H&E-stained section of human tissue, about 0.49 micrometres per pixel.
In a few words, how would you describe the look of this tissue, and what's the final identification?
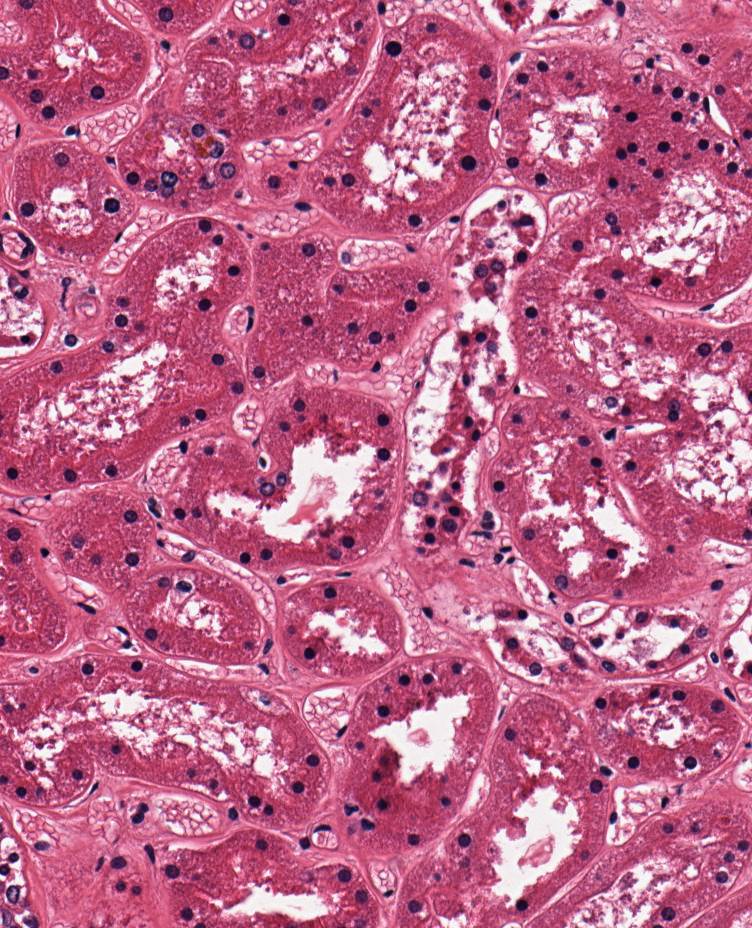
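Closely packed tubules, round and oblique, fill the field; no glomerulus in view. One layer of tall cuboidal cells, abundant granular eosinophilic cytoplasm, borders between them hard to make out. Centrally, an elongated vertical tubule holds detached dark-nucleated cells clustered amid pale debris. Renal cortex.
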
